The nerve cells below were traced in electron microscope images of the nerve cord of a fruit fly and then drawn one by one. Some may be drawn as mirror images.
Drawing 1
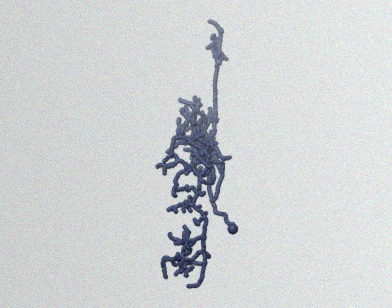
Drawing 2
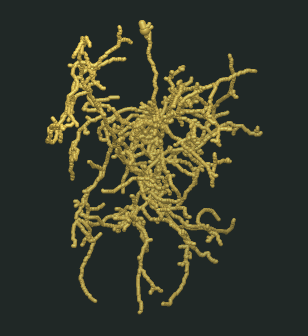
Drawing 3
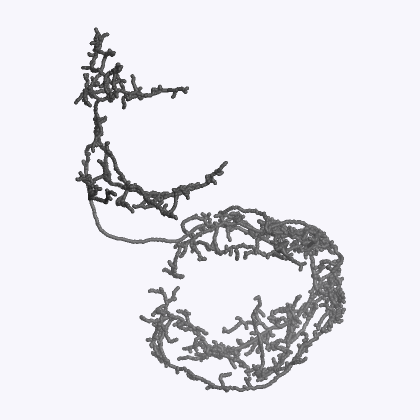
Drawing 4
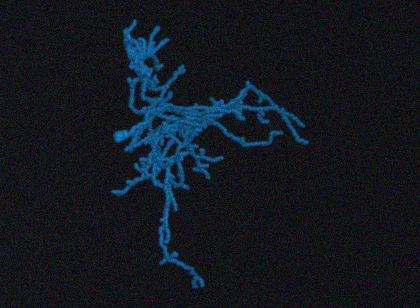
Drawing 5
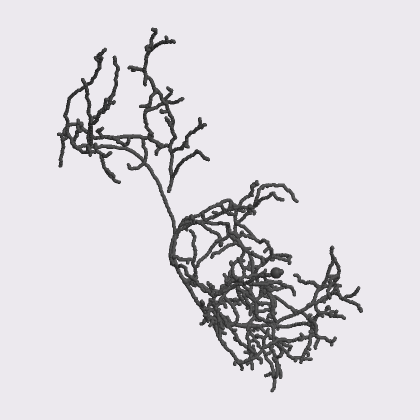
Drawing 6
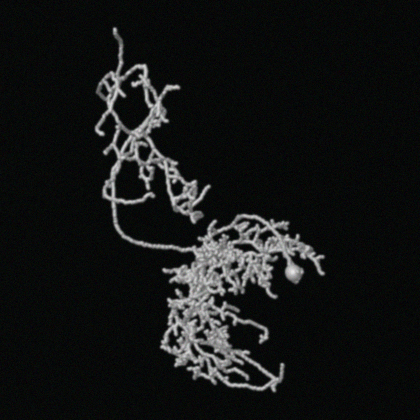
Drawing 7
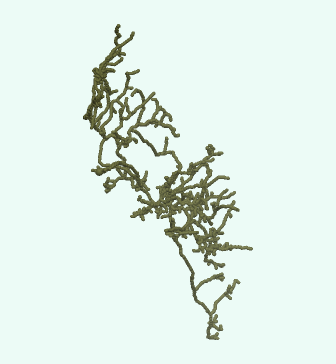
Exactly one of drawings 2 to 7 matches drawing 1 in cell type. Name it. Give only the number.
7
